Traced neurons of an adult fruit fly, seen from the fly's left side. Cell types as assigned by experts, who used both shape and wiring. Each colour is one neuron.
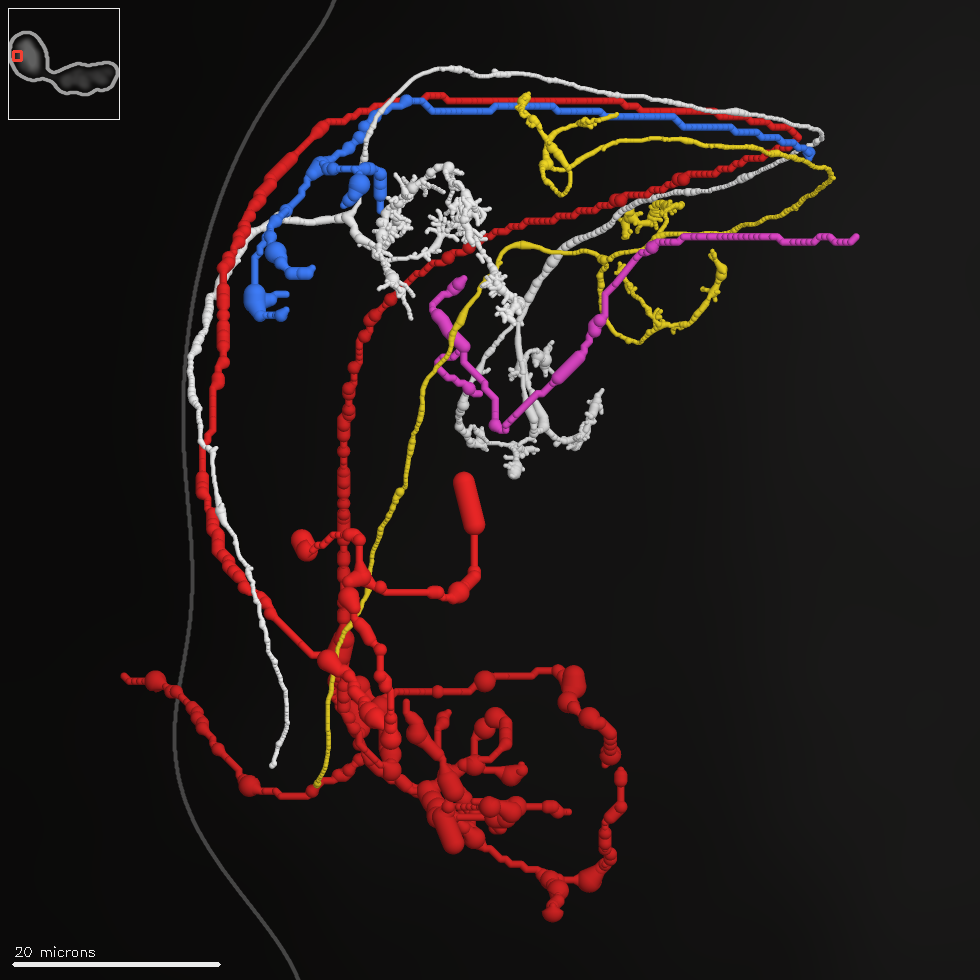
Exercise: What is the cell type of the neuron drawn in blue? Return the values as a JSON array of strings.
["ORN_DA2"]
